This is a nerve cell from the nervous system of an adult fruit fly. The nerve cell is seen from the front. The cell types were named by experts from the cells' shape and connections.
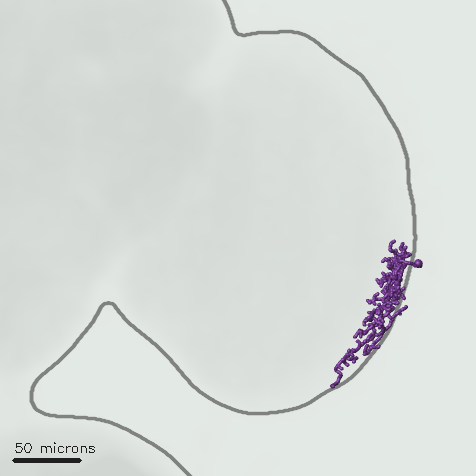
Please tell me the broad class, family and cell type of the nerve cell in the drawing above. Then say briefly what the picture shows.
It is an optic-lobe intrinsic neuron. The family is Dm. Its cell type is Dm16. The cell body can be seen on the right of the picture. From top to bottom in the picture it spans about 110 microns.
